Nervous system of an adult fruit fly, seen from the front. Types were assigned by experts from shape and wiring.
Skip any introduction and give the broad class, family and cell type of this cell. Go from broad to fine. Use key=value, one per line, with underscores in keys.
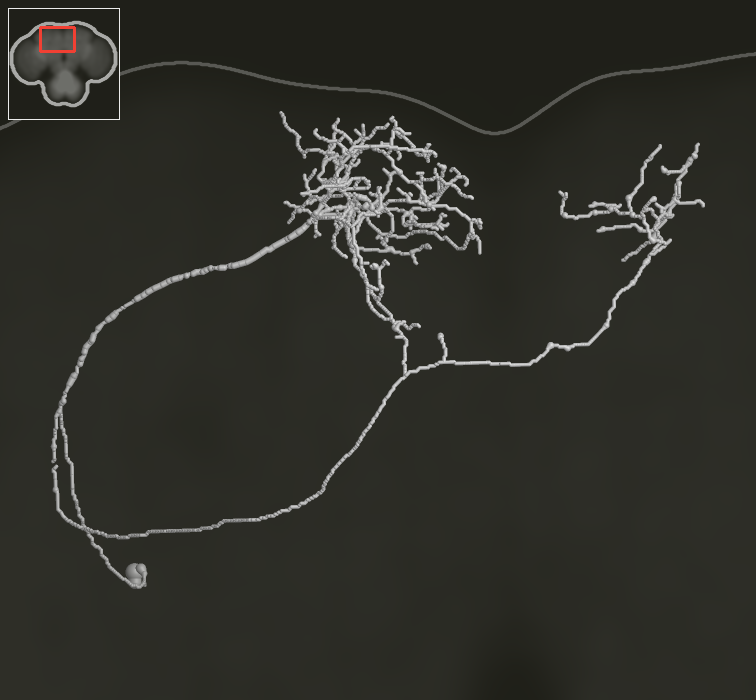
broad_class=central-brain intrinsic neuron
family=hemilineage VLPl&p1_posterior
cell_type=CB1346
